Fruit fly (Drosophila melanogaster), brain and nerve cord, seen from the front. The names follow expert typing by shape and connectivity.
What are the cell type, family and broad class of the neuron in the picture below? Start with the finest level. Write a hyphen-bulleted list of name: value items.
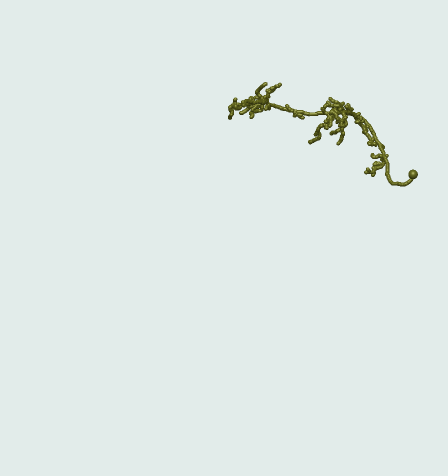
- cell type: CB0993
- family: hemilineage SLPal5
- broad class: central-brain intrinsic neuron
